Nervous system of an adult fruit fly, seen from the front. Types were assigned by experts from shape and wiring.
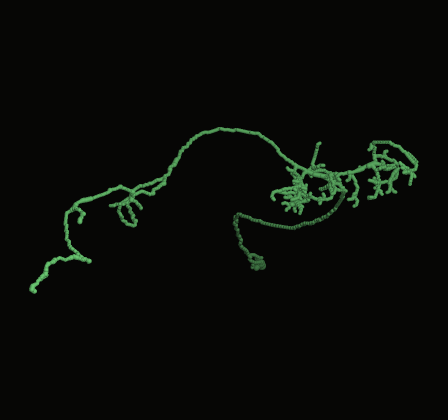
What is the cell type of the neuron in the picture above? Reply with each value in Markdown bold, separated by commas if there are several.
**IN06A124**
